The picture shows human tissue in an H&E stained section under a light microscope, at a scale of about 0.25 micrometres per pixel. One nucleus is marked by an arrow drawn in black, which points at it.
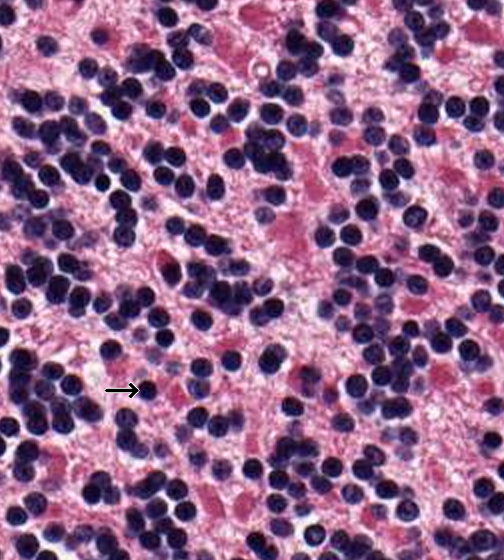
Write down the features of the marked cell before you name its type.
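The nucleus is round with a smooth outline and is stained an even, very dark purple throughout. The nucleus is about the same size as, or slightly smaller than, the many round dark nuclei around it. The cell lies somewhat apart in a pink fibrillary stretch, with denser clusters of similar round dark nuclei close by. The marked cell is a cerebellar granule cell.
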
